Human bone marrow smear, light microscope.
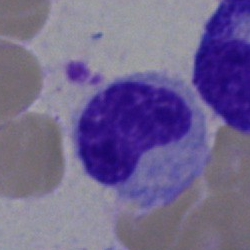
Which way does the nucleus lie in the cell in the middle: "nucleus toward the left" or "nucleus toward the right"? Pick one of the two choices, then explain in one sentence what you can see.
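Nucleus toward the left. Most of the cytoplasm lies at the lower right of the cell, within the nuclear notch.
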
